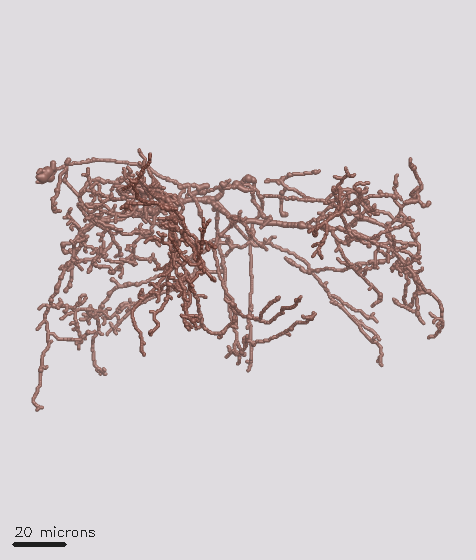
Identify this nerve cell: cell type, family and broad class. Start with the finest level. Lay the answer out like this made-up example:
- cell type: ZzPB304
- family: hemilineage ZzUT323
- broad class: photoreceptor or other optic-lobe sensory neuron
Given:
- cell type: GNG134
- family: hemilineage MD_SA1
- broad class: central-brain intrinsic neuron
